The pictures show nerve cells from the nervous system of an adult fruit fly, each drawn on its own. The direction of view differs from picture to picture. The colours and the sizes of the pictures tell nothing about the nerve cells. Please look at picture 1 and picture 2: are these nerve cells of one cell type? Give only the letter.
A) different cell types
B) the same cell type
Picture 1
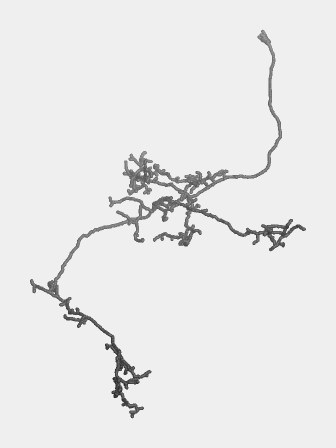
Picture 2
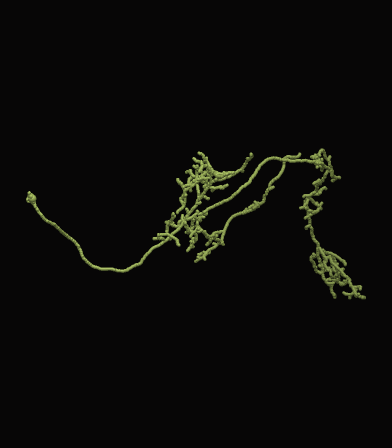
B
